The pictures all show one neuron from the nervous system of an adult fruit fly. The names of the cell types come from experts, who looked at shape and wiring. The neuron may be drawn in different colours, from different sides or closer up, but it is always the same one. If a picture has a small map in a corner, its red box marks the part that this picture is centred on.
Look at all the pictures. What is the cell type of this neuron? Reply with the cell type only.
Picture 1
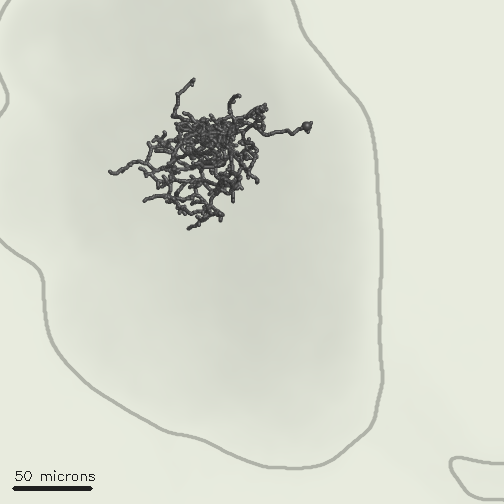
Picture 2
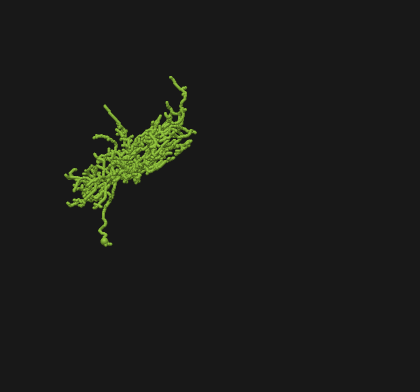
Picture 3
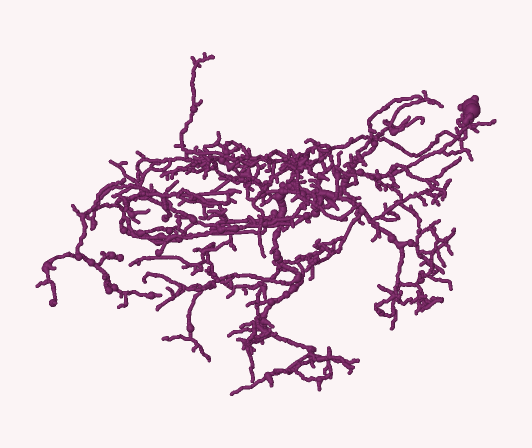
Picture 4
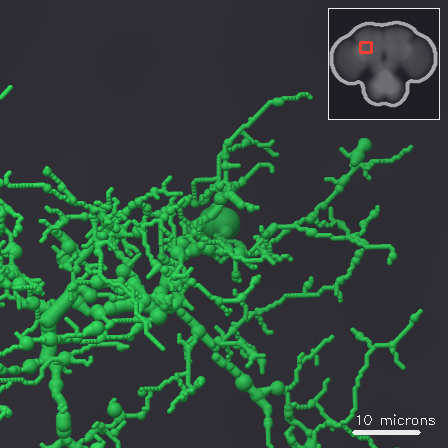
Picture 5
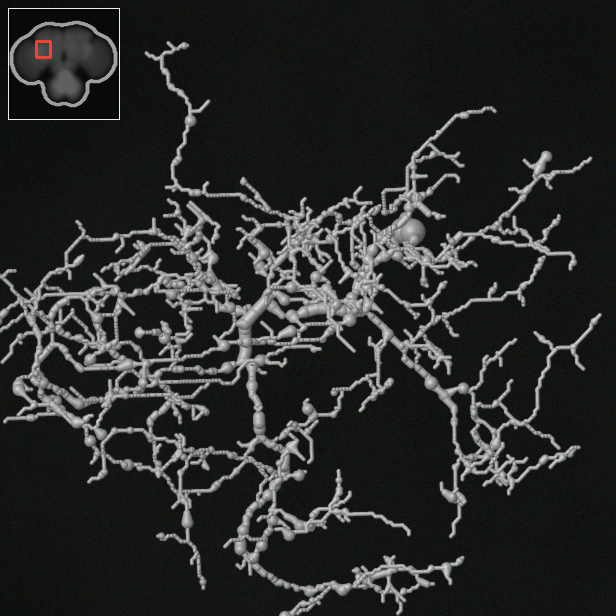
CB0154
